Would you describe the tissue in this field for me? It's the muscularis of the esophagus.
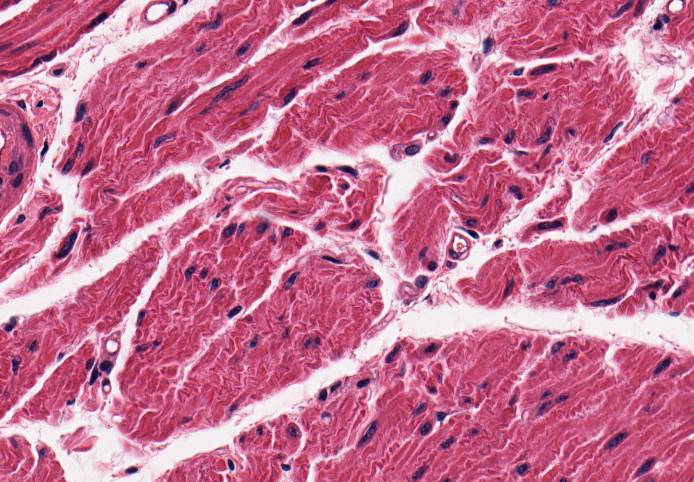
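Some fibres branch, joining neighbours. Nuclei dark blue, oval to elongated, central within fibres. Fibre cytoplasm deep pink-red. A few small vessels in spaces between bundles, one just right of centre.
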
